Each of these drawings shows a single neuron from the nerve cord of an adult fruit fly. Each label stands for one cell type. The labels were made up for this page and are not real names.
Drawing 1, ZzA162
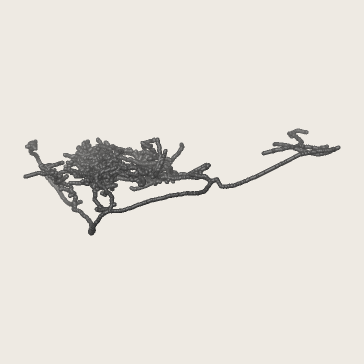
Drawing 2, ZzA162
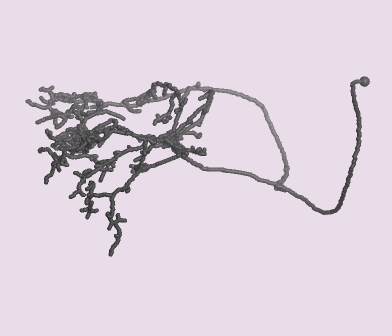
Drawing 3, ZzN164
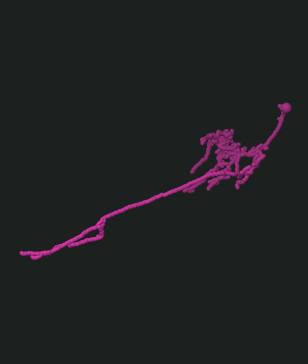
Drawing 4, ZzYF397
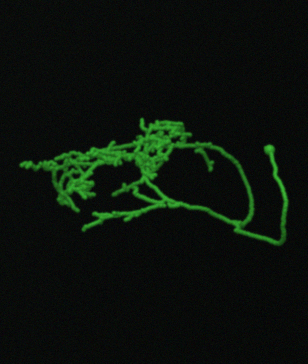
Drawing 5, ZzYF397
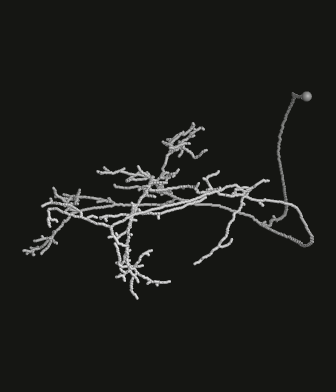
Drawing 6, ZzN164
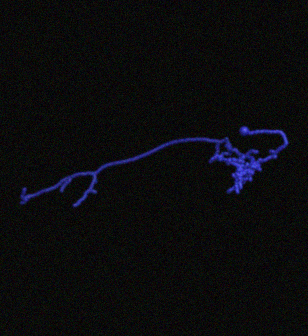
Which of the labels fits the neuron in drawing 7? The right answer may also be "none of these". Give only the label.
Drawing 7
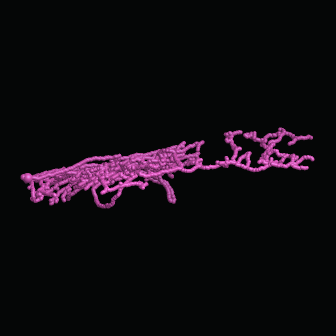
none of these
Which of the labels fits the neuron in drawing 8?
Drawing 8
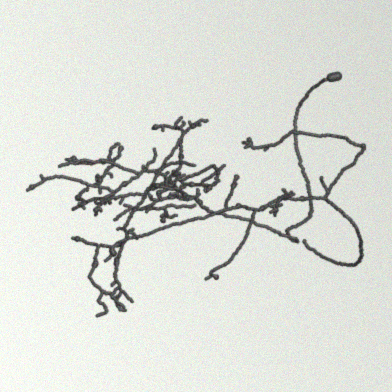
ZzYF397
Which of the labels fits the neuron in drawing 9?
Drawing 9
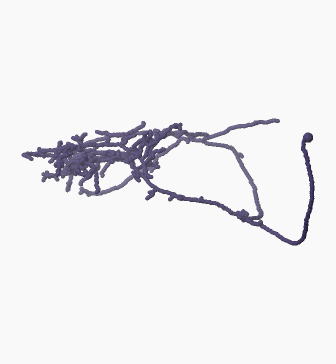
ZzYF397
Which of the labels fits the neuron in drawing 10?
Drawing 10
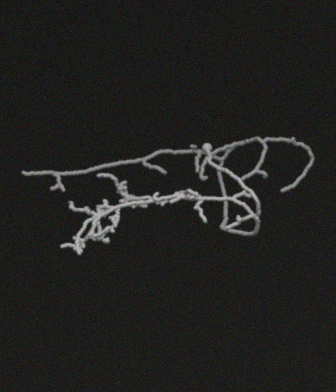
none of these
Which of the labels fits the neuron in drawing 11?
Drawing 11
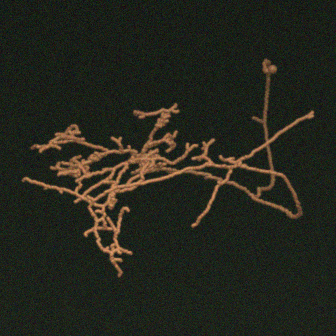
ZzYF397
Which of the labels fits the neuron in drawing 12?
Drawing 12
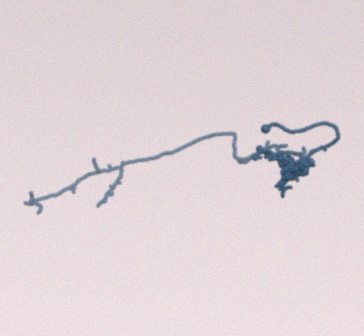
ZzN164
